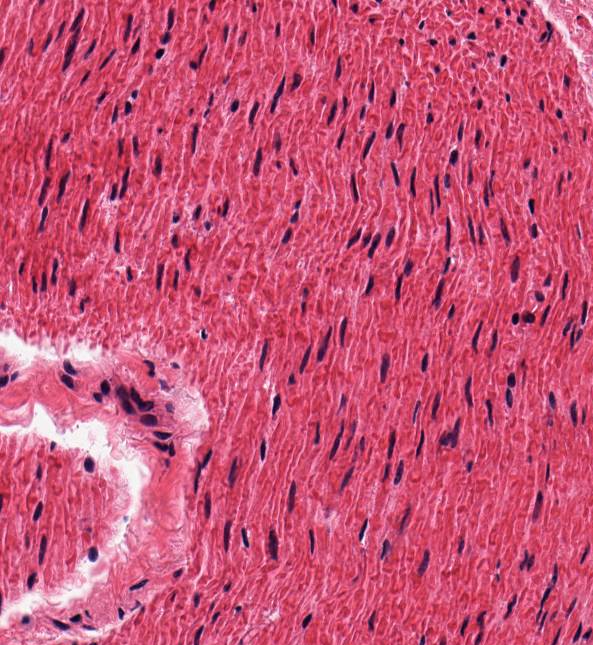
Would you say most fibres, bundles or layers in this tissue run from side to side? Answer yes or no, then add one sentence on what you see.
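No. The spindle-shaped cells run roughly from the top to the bottom of the field.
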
